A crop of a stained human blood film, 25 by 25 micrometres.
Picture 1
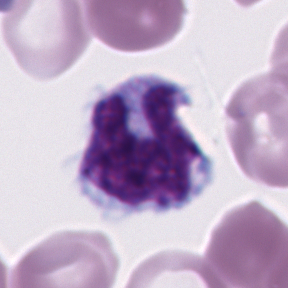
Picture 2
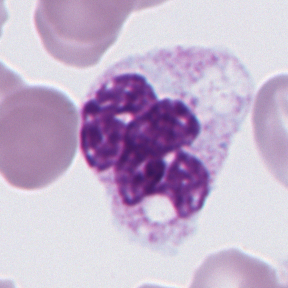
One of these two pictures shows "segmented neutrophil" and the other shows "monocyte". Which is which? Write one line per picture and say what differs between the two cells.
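In picture 1 we see a monocyte: The cytoplasm shows no distinct granules.
In picture 2 we see a segmented neutrophil: Fine pinkish-purple granules are scattered through the cytoplasm.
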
